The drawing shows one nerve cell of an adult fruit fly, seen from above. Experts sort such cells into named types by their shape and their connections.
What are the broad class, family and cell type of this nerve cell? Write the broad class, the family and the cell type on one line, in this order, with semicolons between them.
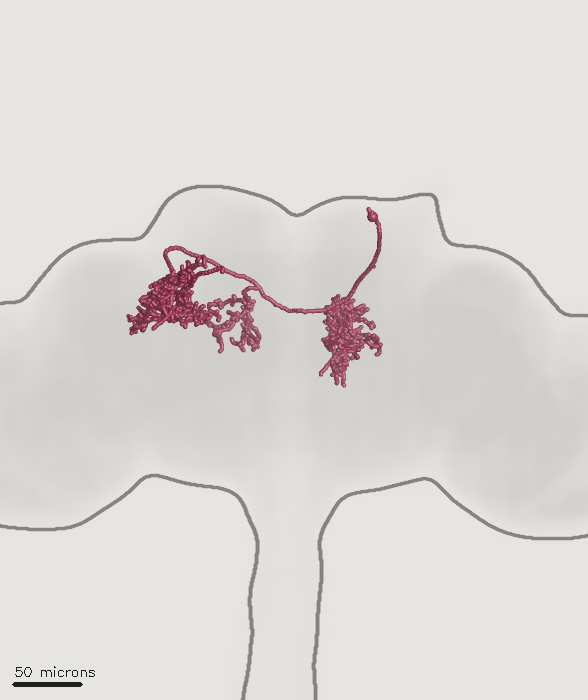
central-brain intrinsic neuron; hemilineage CREa1_ventral; mAL_m11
